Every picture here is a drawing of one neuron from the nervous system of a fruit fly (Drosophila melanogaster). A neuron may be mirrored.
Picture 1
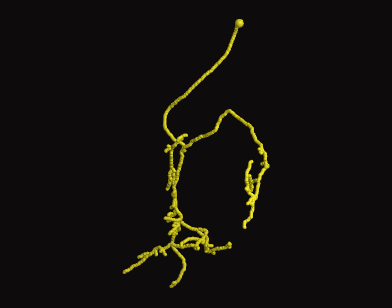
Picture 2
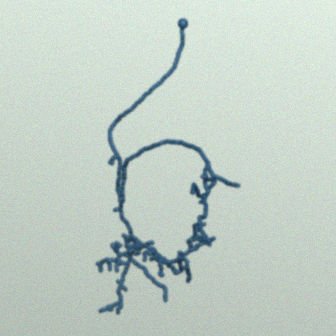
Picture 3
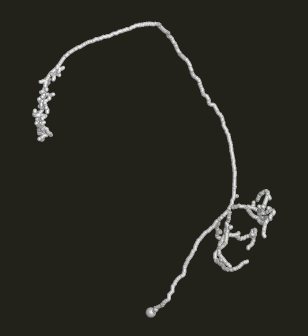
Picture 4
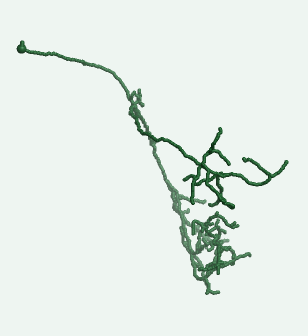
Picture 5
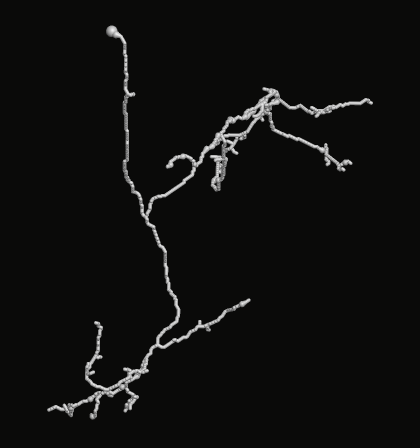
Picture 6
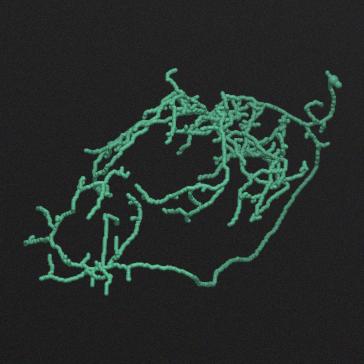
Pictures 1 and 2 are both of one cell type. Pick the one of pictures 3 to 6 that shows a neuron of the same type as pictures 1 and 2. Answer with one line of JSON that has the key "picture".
{"picture": 4}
